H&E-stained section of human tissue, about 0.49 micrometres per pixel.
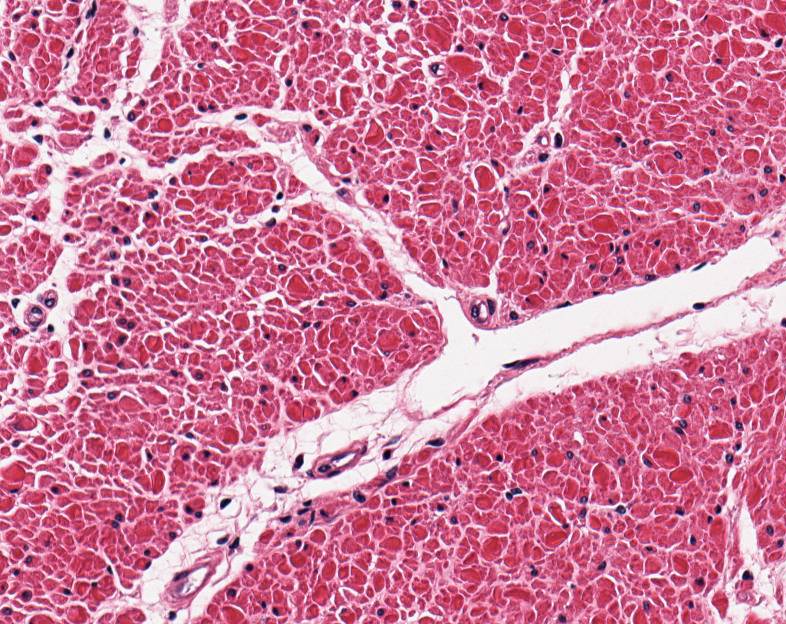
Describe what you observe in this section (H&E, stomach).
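See how pale septa of loose connective tissue divide the muscle into bundles; the widest runs diagonally from lower left to mid right edge. Small blood vessels sit within them, one near centre where it branches.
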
